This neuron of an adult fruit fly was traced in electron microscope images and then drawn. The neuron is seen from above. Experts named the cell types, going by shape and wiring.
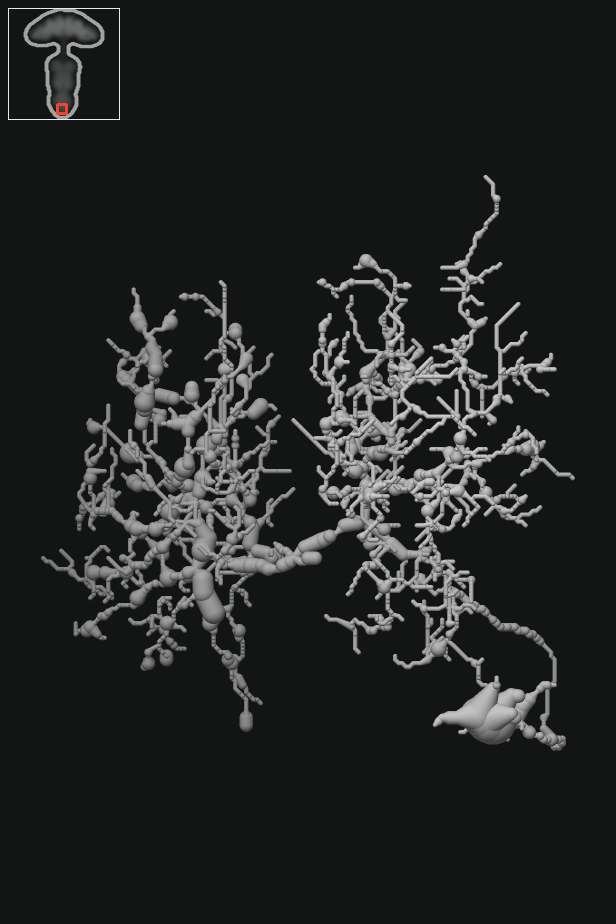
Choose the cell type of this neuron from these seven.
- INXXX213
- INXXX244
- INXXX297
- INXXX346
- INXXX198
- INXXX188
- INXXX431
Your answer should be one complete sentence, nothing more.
Regarding its cell type, the neuron is INXXX188.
